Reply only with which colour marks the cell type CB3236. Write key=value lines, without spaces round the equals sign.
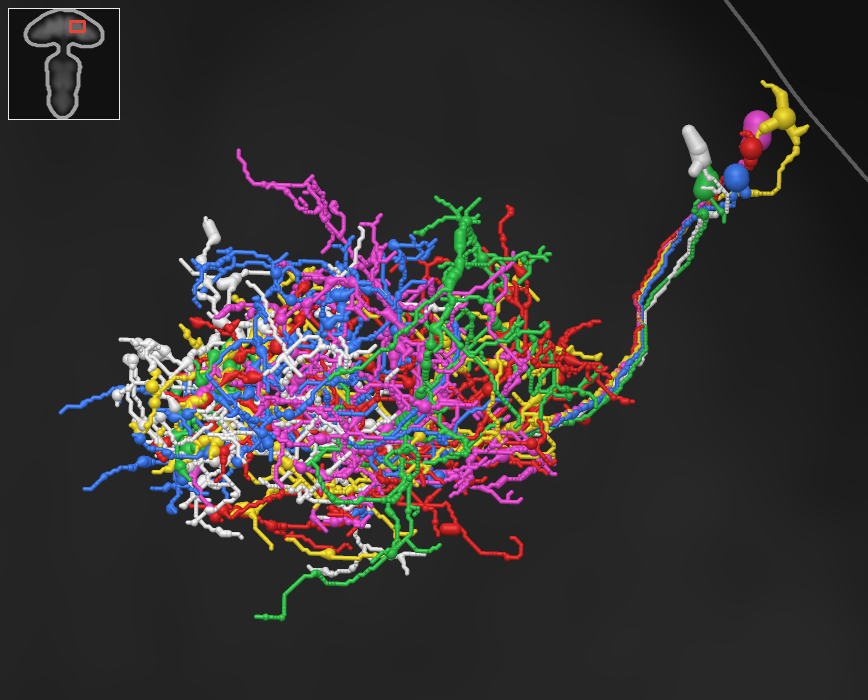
colour=yellow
